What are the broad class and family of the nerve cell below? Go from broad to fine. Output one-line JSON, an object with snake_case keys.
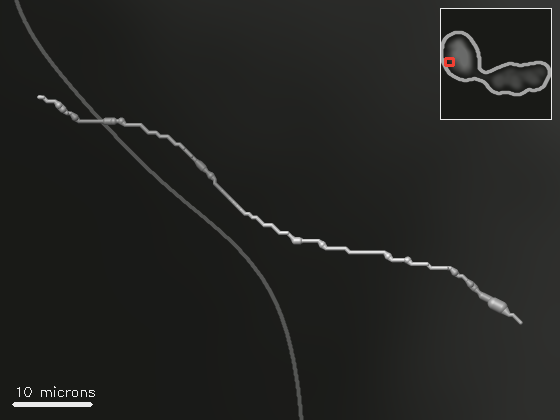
{"broad_class": "sensory neuron entering the brain", "family": "class mechanosensory"}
